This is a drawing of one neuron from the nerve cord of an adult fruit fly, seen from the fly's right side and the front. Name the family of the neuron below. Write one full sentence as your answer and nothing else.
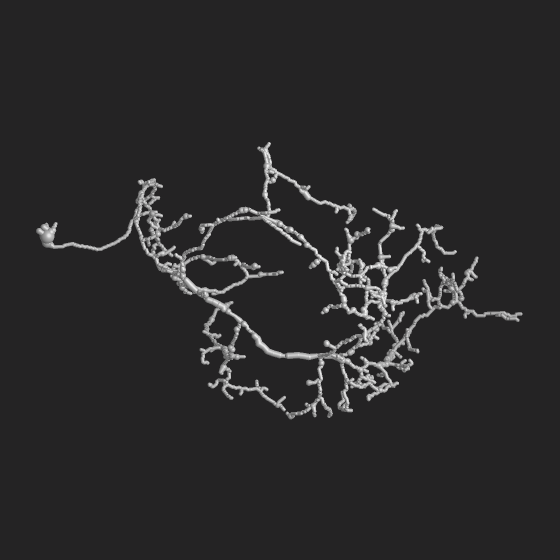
When grouped by family, this neuron is hemilineage 03A.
